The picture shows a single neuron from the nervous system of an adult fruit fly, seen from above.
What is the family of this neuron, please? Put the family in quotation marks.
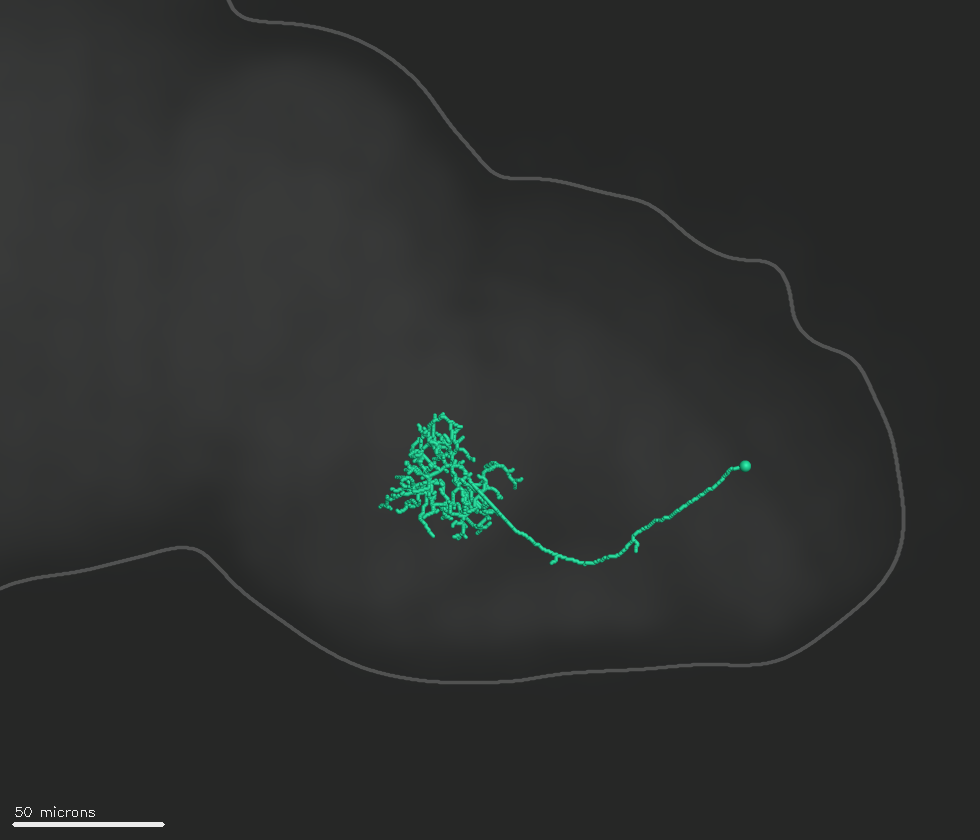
"Tm"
